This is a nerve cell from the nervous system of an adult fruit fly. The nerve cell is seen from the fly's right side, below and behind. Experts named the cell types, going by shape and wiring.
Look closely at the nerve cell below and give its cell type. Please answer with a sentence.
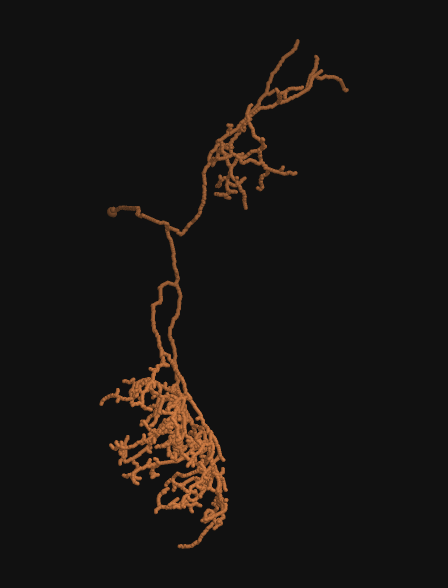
The cell type is LoVP75.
